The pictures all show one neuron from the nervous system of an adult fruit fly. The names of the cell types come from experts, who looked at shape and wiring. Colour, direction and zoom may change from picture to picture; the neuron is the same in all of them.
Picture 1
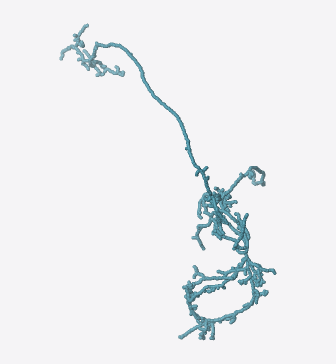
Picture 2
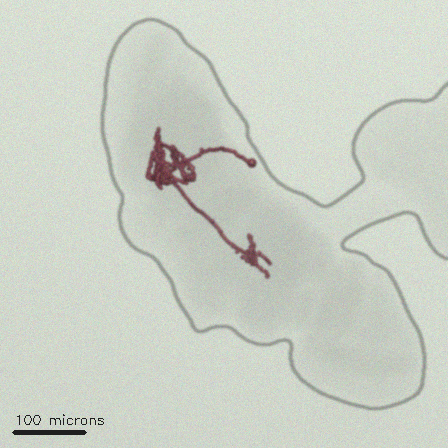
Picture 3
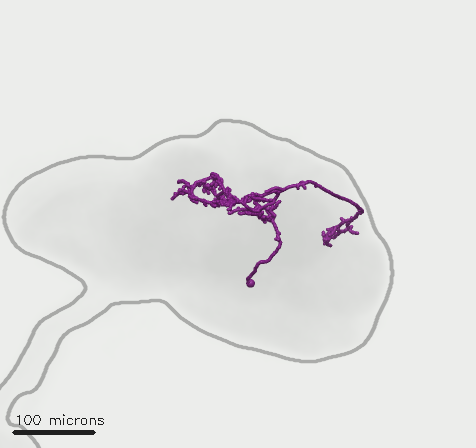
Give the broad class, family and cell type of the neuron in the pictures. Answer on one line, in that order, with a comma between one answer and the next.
central-brain intrinsic neuron, hemilineage DM4_dorsal, pC1_6b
